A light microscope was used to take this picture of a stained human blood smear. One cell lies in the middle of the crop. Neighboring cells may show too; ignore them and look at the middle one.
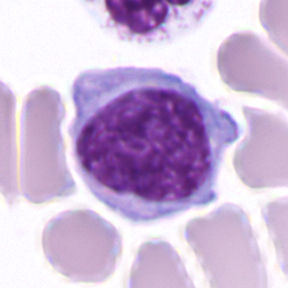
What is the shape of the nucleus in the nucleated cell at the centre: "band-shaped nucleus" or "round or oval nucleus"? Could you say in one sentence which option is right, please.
A nucleus forming one compact round or oval mass is found in this cell.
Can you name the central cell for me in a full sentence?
Located at the centre of the crop is a plasma cell.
